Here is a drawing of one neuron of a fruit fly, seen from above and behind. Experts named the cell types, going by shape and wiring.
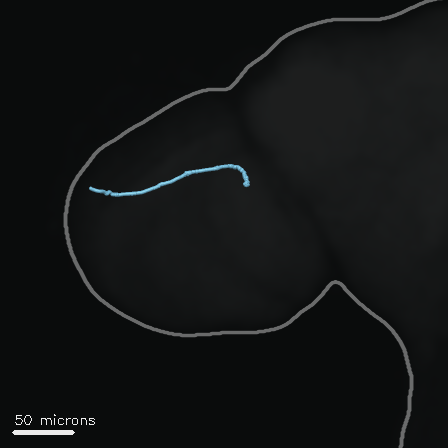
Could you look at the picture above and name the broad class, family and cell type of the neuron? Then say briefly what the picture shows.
It is a photoreceptor or other optic-lobe sensory neuron. Its family is called class visual. It is of cell type R7y. It is in the brain and does not reach the nerve cord. No cell body is drawn. By the scale bar it is about 140 microns wide in this view.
